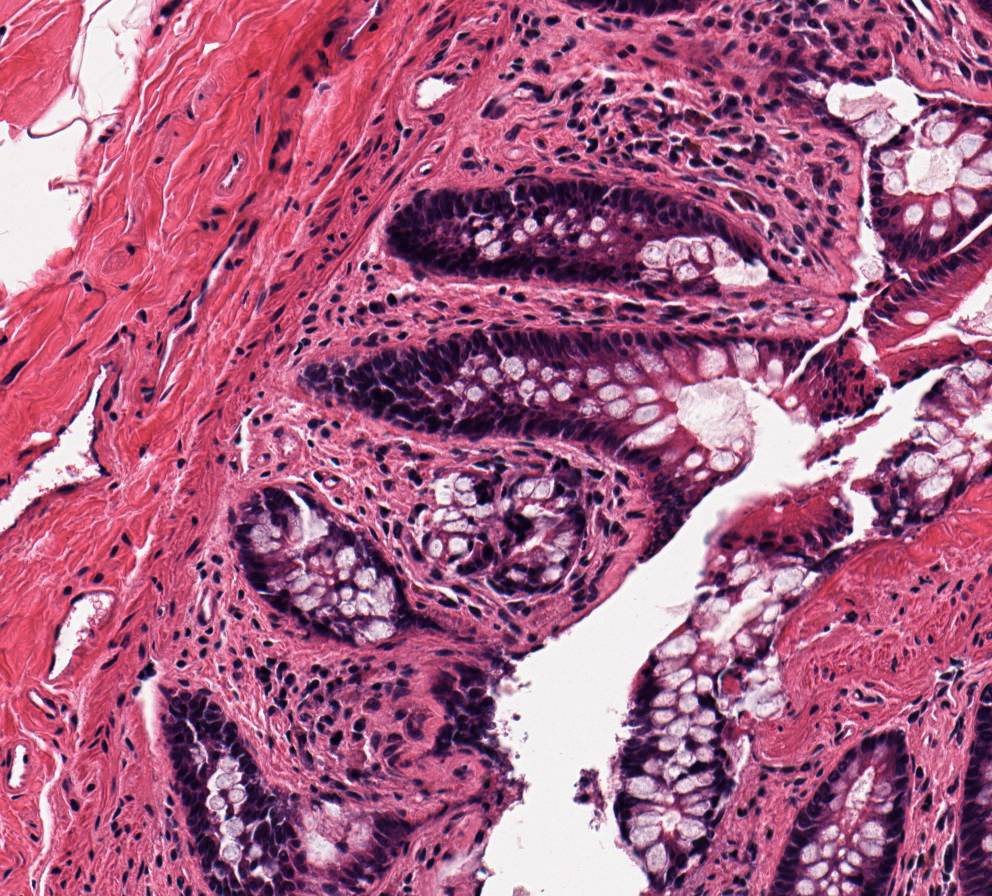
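Transverse colon: glands fill the centre and right; at upper left, dense pink fibrous tissue runs obliquely in wavy bundles with elongated nuclei. Goblet cells with pale, rounded mucin vacuoles crowd the gland linings, and dark, elongated epithelial nuclei sit basally, away from the lumen.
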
